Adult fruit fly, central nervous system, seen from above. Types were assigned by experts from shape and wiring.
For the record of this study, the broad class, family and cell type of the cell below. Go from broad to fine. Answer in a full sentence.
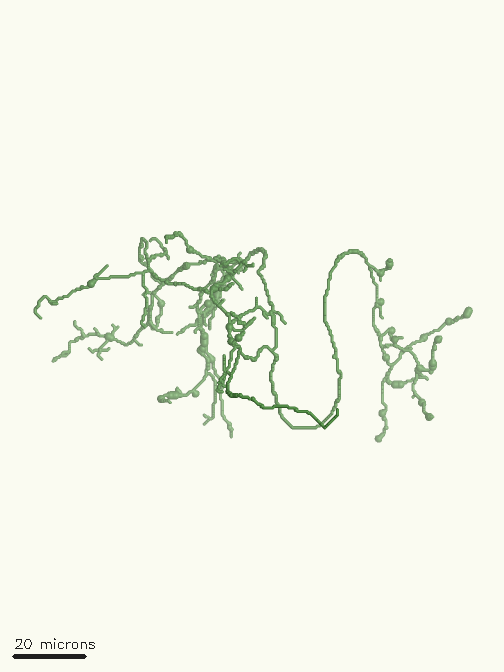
A central-brain intrinsic neuron of hemilineage SMPad3, type CB1287.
